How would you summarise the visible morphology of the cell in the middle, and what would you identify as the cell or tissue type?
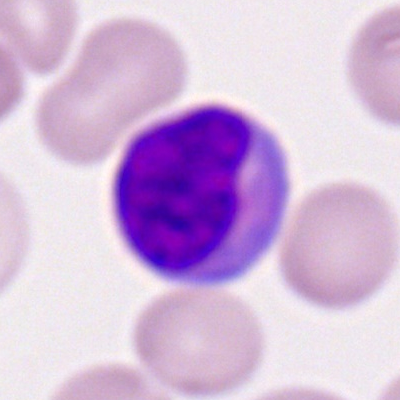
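The cell has a round, smooth outline. Its nucleus shows a shallow indentation on the right side, and the chromatin is dark purple and coarsely clumped. Scant pale blue cytoplasm forms a narrow crescent, mainly on the right. The cell is a lymphocyte.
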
